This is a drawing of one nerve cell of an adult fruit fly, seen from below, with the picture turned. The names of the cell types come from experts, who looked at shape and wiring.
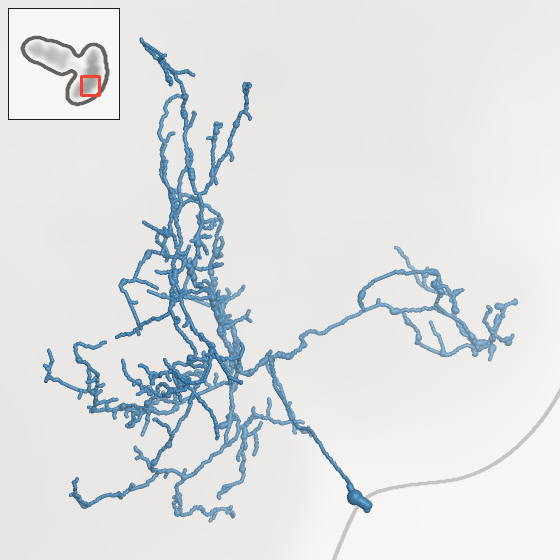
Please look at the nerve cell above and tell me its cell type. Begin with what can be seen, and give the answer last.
It lies in the brain. In this view it is about as wide as it is tall. It is a central-brain intrinsic neuron. It is of cell type CL123_e.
